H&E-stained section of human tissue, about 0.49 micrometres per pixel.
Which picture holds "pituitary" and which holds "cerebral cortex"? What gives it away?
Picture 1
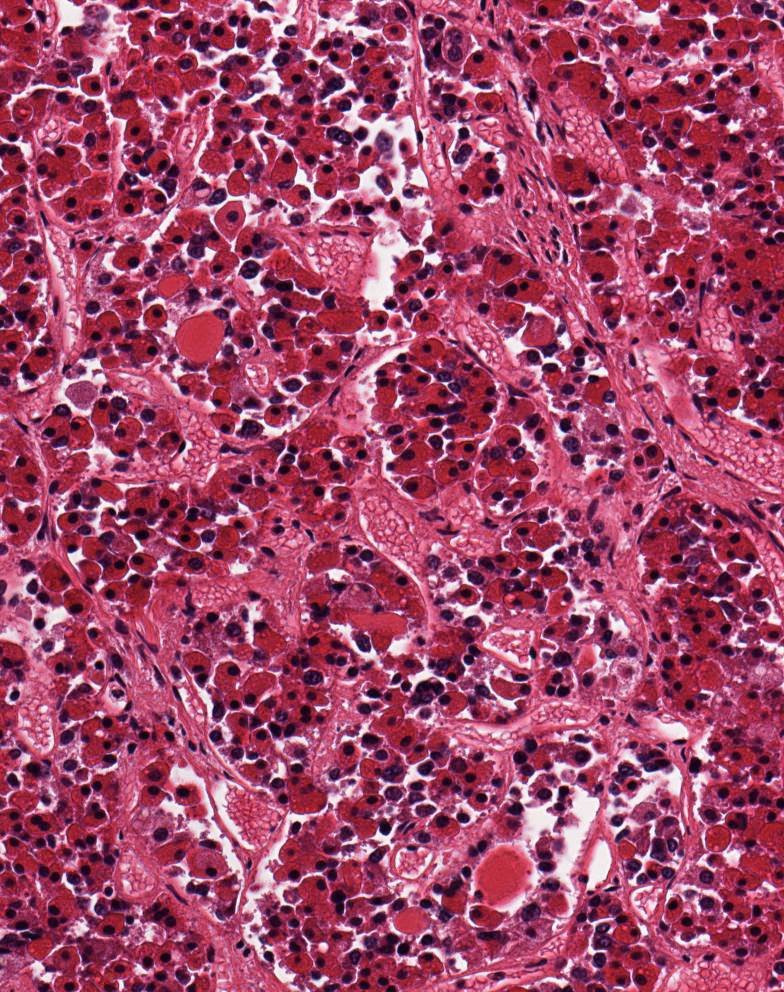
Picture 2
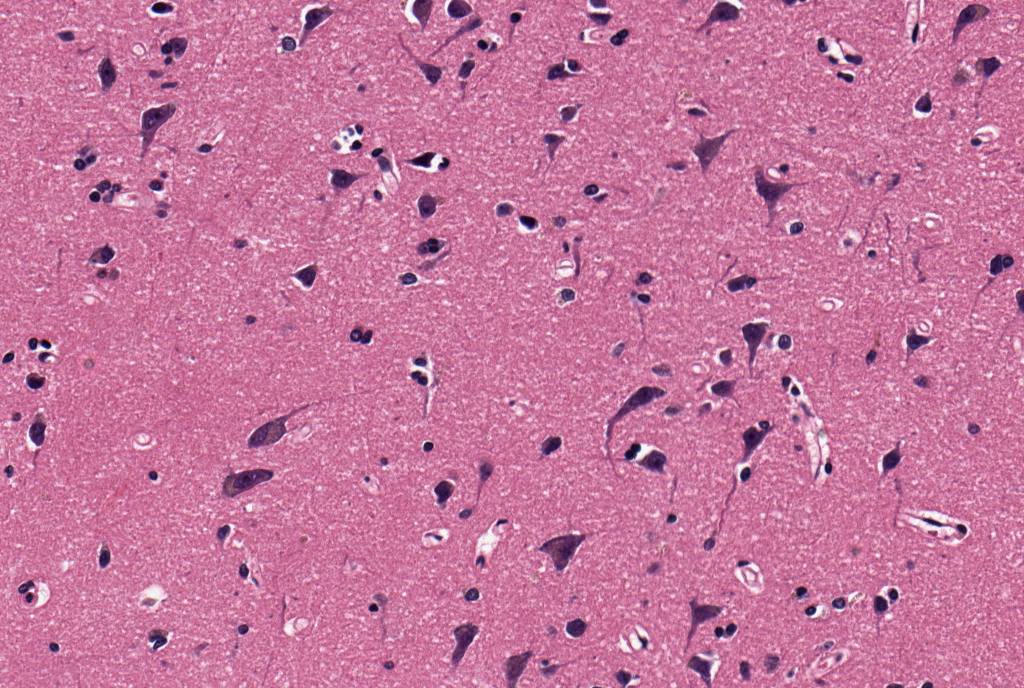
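The pituitary occupies picture 1 and the cerebral cortex picture 2. In the pituitary, cells lie in nests and cords divided by thin pink fibrous septa; in the cerebral cortex, cells lie singly, forming no glands, tubules or other units. Pituitary cells mostly have abundant deep red eosinophilic cytoplasm and a round dark nucleus, with scattered dark-nucleated cells of scant cytoplasm among them. The cortex shows triangular neurons tapering into a single process, small round dark nuclei beside them, and a uniform, finely granular pink neuropil between.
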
